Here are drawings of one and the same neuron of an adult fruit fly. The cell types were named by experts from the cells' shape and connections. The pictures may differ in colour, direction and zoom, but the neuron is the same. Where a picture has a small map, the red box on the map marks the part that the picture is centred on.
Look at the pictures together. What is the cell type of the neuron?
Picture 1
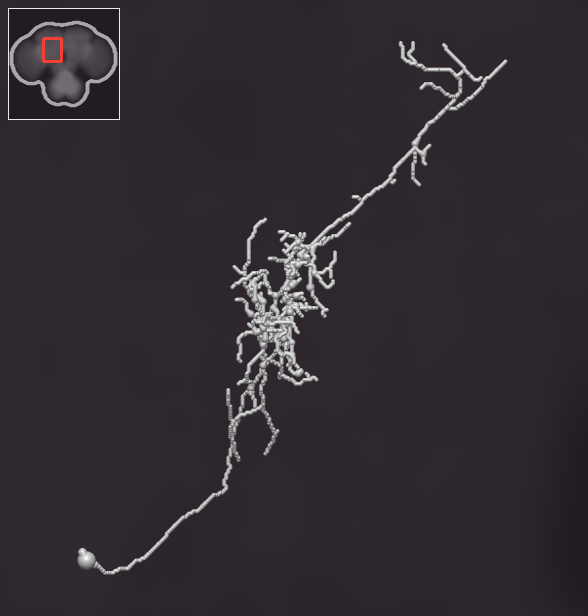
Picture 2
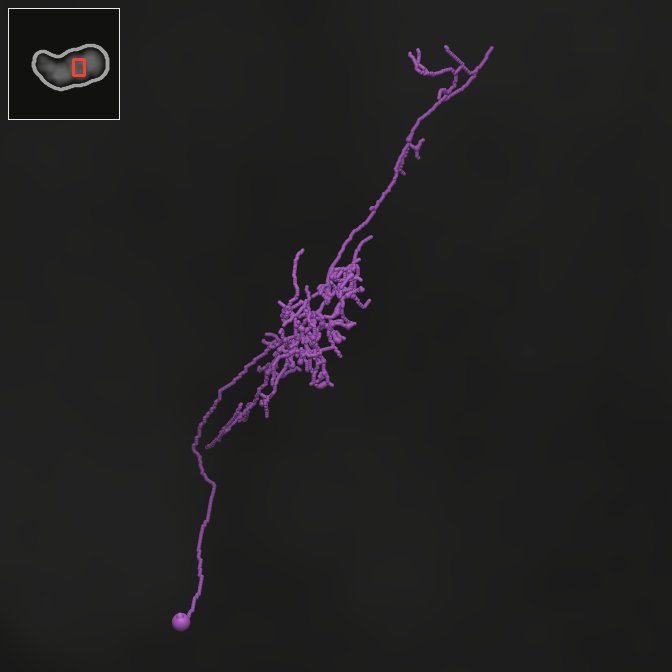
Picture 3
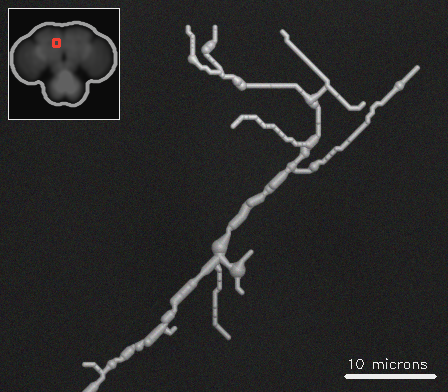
LAL050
